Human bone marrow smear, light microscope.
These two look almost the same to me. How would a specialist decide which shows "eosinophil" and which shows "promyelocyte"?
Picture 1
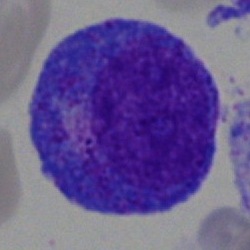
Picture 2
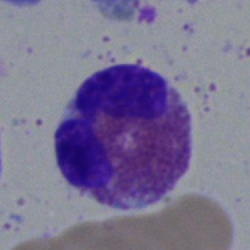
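Picture 1 shows a promyelocyte; picture 2 shows an eosinophil. The promyelocyte has a nearly circular outline, a rim of cytoplasm stained deep blue, and a paler zone on its left side beside the nucleus. Its chromatin is finely stippled rather than coarsely clumped, and its cytoplasm contains no vacuoles.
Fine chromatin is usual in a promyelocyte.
In the eosinophil, no nucleoli can be seen in the nucleus, and abundant cytoplasm fills the lower right part of the cell. A pale red cell without a nucleus lies just below the eosinophil, at the bottom of picture 2.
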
